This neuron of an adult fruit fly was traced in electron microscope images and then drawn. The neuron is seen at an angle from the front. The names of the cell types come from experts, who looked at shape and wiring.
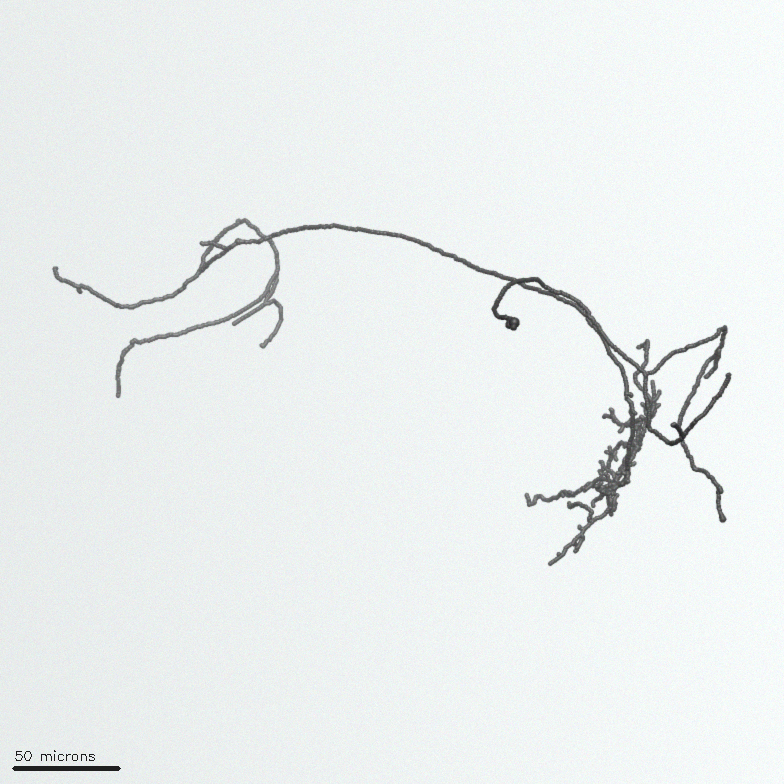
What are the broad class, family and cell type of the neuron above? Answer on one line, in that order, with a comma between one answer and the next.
visual centrifugal neuron, hemilineage VLPa2, PVLP046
